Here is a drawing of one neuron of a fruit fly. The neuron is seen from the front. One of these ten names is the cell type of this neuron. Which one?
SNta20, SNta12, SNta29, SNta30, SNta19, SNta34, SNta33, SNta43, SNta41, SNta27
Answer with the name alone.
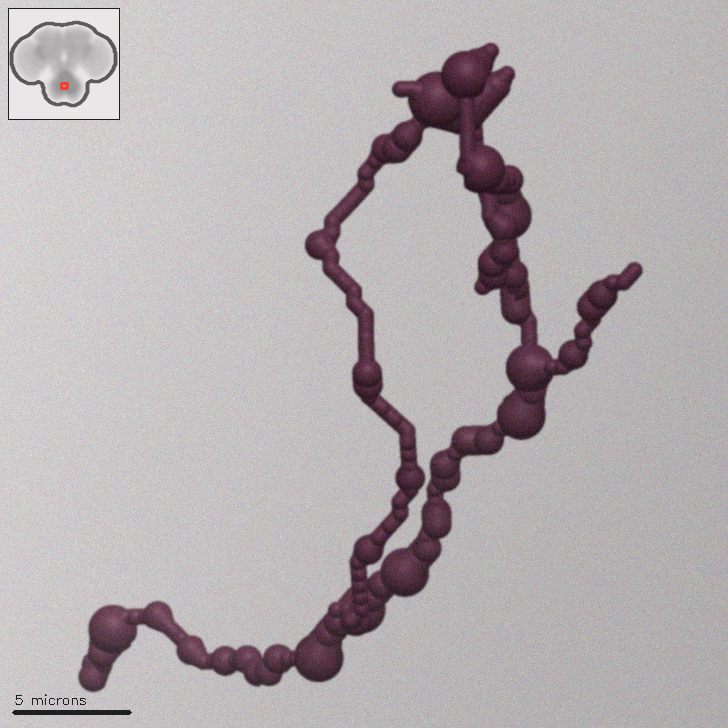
SNta27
